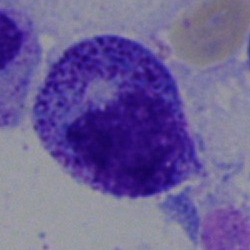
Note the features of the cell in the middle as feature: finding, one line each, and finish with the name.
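Contour: rounded-oval, fairly smooth border
Nucleus: off-centre, in lower part of cell
Nucleolus: no distinct one seen
Cytoplasm: crowded with coarse dark purple granules
Cell type: promyelocyte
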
